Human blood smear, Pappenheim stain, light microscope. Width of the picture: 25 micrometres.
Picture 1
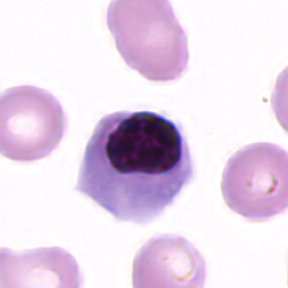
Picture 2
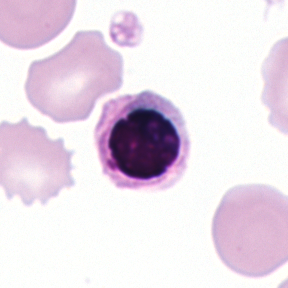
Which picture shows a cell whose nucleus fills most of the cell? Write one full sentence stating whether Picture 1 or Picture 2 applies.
Picture 2 holds the cell with no more than a narrow rim of cytoplasm.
